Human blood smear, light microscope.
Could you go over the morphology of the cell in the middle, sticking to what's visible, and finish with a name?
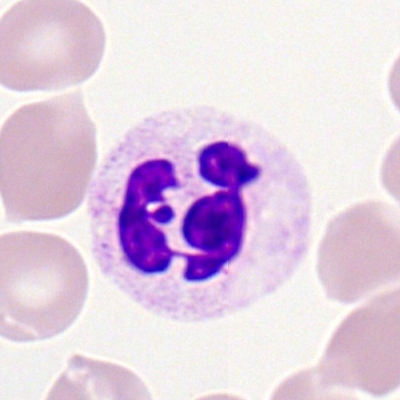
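Separate lobes make up the nucleus, joined to one another by thin strands. Within the lobes, the chromatin is dense, dark purple and clumped. The cytoplasm is plentiful and pale pinkish-lilac, carrying fine, faint lilac granules. It is a segmented neutrophil.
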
